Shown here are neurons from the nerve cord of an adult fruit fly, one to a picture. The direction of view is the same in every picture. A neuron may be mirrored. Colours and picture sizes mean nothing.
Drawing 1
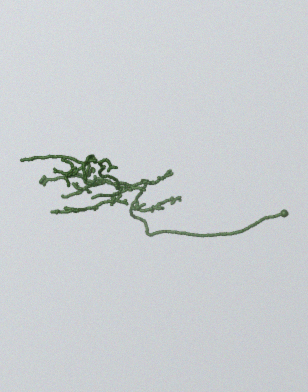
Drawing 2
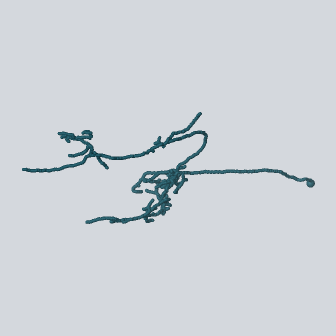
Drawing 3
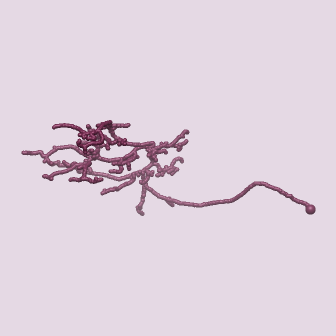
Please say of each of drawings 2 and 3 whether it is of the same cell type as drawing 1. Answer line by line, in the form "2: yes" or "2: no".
2: no
3: yes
